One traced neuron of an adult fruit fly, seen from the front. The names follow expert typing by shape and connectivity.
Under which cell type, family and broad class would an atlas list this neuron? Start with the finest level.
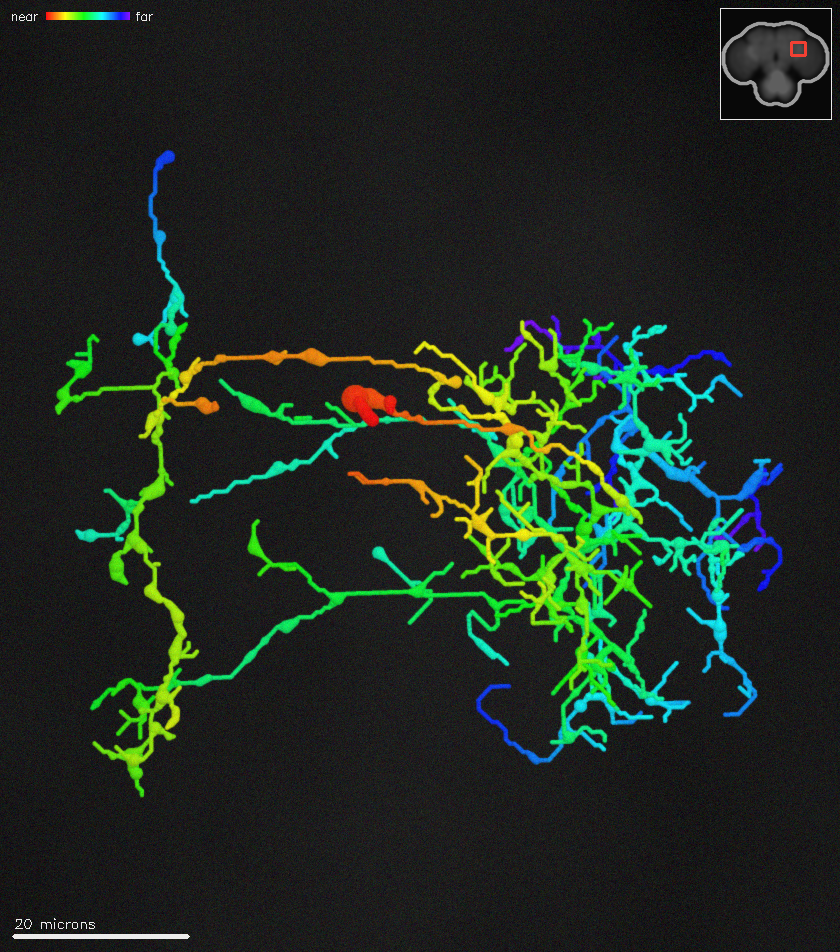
AVLP298; hemilineage VLPa1_lateral; central-brain intrinsic neuron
